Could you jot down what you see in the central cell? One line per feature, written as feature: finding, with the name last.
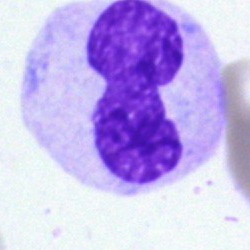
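Outline: roughly round and smooth
Nucleus: two lobes, one above the other
Chromatin: dark purple, coarsely clumped
Cytoplasm: abundant, pale lilac
Name: band neutrophil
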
